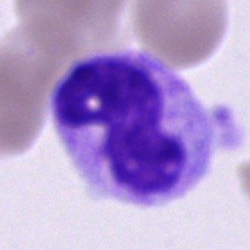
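Band neutrophil, the cell in the middle of the bone marrow smear. Check the nucleus first: it is a bent, sausage-like band curving across the cell, with a deep indentation. Check the chromatin next: dark purple and dense, in coarse clumps. Then the nucleoli: none can be seen. Last, the outline: roughly oval.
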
